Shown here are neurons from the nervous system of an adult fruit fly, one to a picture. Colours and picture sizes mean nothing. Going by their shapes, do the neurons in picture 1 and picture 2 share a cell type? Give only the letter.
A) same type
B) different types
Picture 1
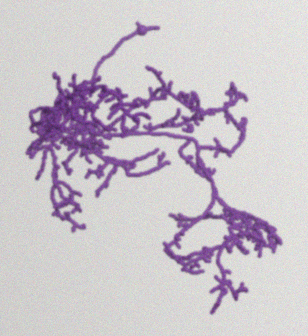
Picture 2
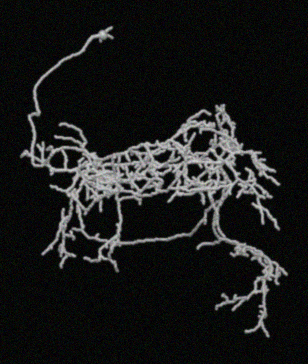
A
